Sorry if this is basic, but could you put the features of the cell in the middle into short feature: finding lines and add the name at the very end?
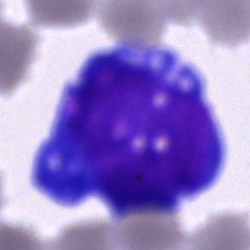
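Nucleus: dark purple area filling most of the cell
Cytoplasm: strongly blue
Edge: bulges of deep blue cytoplasm
Spots: several, small, round, pale, scattered over the cell
Cell: blast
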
